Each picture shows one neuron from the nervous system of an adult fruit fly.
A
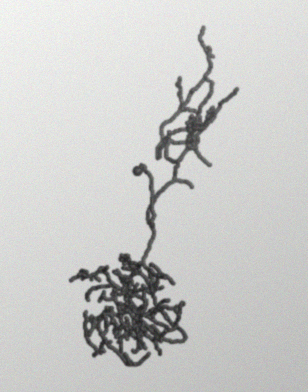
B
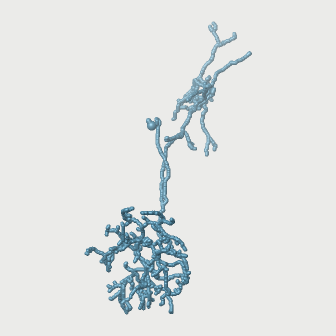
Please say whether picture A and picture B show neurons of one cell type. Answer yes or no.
yes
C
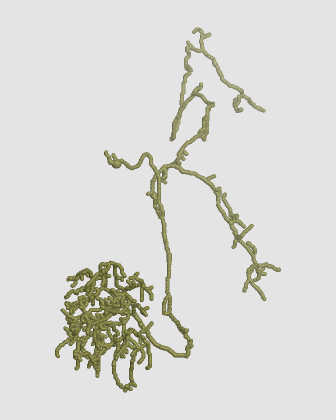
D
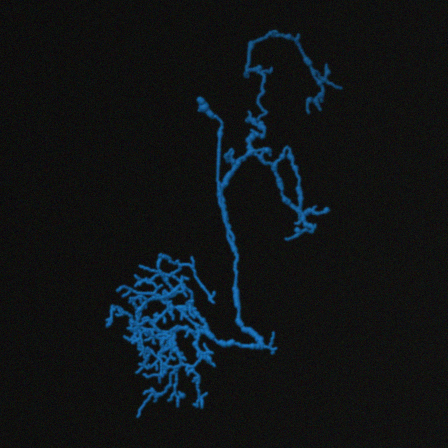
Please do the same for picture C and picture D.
yes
